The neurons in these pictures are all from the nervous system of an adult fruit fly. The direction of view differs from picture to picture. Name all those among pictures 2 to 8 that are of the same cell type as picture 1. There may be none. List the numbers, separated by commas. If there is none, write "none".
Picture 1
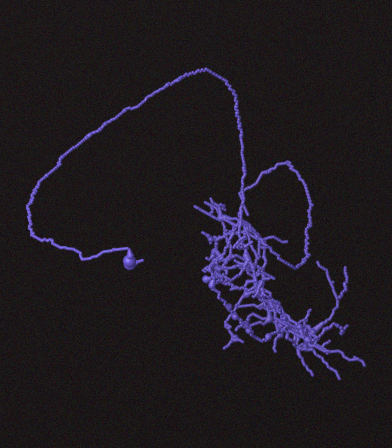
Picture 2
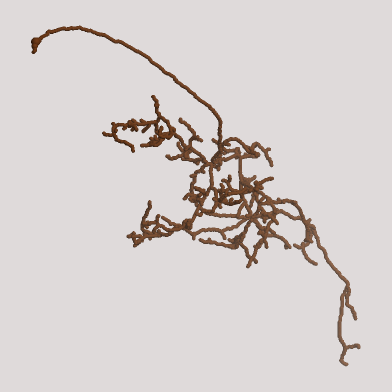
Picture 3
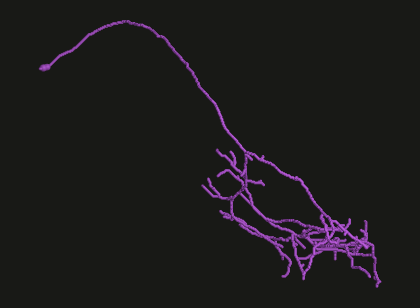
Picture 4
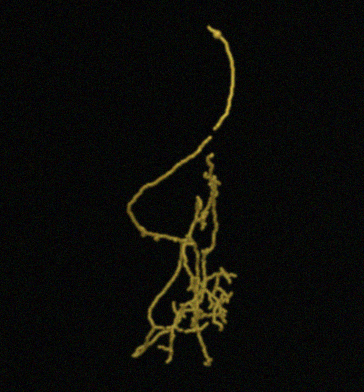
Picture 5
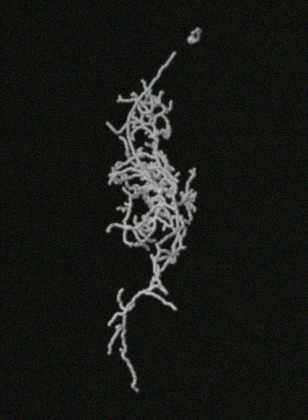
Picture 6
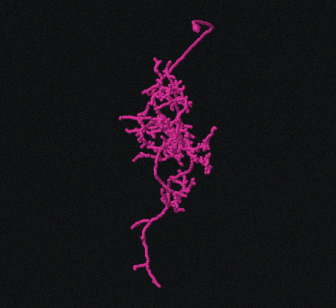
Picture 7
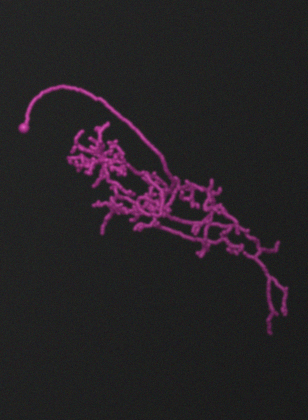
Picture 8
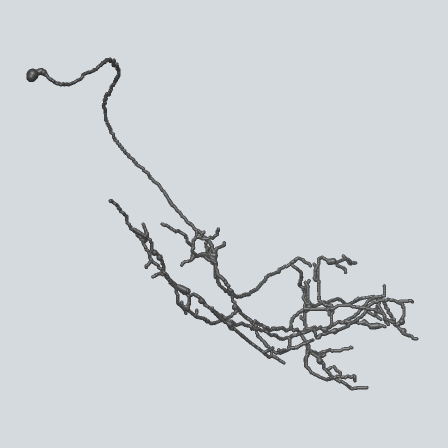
3, 4, 8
